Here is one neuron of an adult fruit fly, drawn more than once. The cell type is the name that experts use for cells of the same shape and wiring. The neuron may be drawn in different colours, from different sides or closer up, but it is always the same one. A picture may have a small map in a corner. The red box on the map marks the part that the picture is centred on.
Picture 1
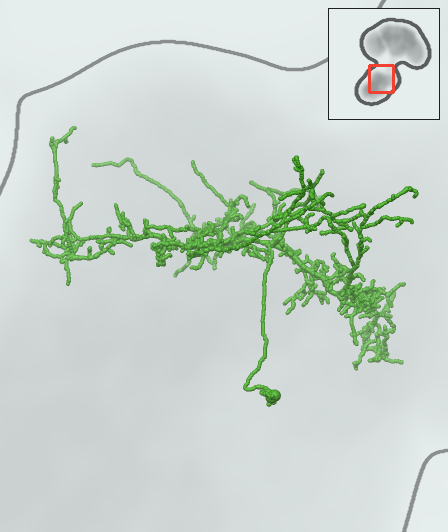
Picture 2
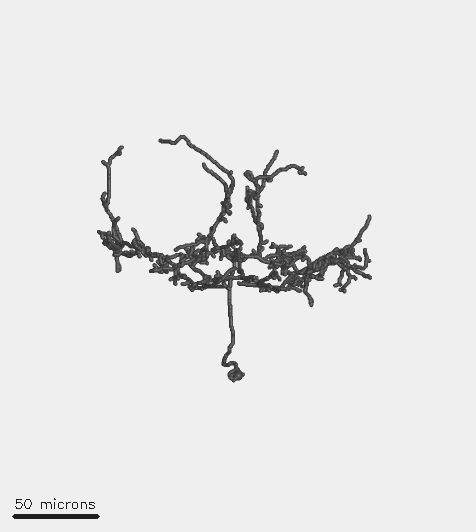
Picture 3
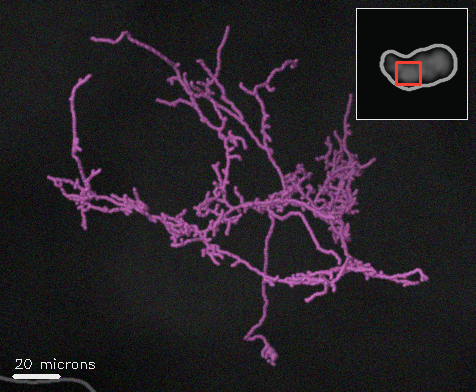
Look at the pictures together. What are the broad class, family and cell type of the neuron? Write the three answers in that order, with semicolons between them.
nerve-cord intrinsic neuron; hemilineage 00A; vPR9_c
